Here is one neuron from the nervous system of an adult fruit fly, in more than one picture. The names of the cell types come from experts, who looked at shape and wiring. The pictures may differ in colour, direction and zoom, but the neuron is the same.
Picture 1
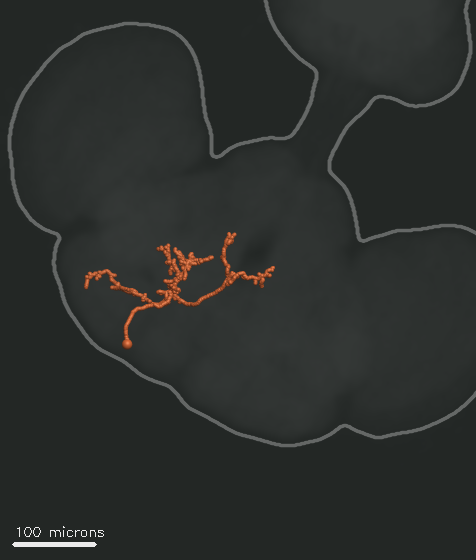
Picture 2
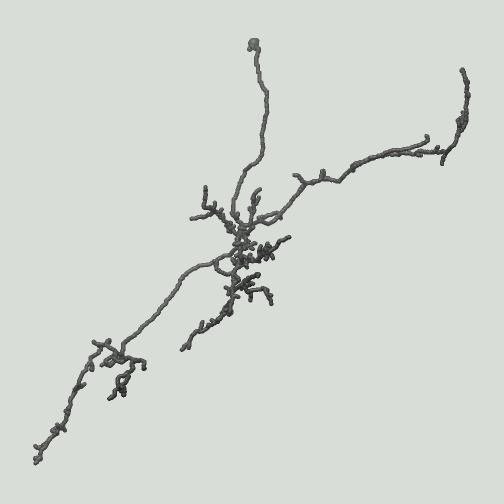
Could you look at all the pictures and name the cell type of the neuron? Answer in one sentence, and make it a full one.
This neuron is classified under the cell type CL169.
